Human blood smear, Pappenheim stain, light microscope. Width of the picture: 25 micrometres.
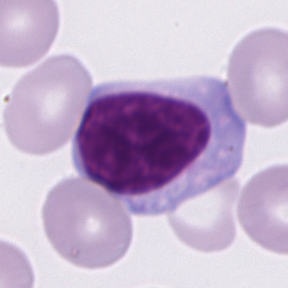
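Typical lymphocyte at the centre of a stained peripheral blood smear, about 15 by 12 micrometres across. Look first at the nucleus: a single mass with no lobes or deep indentations, about 12 by 9 micrometres, filling about 60% of the cell's area. It sits toward the left of the cell, and the pale blue cytoplasm forms its widest band on the right side. The chromatin in this typical lymphocyte is dark purple, condensed into coarse clumps.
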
